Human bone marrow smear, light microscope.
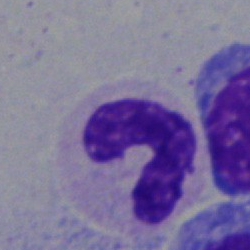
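Band neutrophil, centre. Notice how the nucleus curves, its concave side facing the lower left, and take a moment to check it: no nucleoli are visible. Around it the cytoplasm is abundant and pale pinkish-lilac, and if you look closely you'll find no vacuoles in it.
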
